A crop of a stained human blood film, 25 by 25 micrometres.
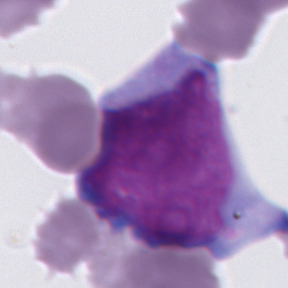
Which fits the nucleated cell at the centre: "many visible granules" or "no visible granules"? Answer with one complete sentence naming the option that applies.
The cytoplasm of this cell holds no visible granules.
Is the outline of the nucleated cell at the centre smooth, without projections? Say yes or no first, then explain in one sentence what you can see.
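No. The cell outline is irregular and angular, with a tapering extension of cytoplasm toward the lower right.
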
